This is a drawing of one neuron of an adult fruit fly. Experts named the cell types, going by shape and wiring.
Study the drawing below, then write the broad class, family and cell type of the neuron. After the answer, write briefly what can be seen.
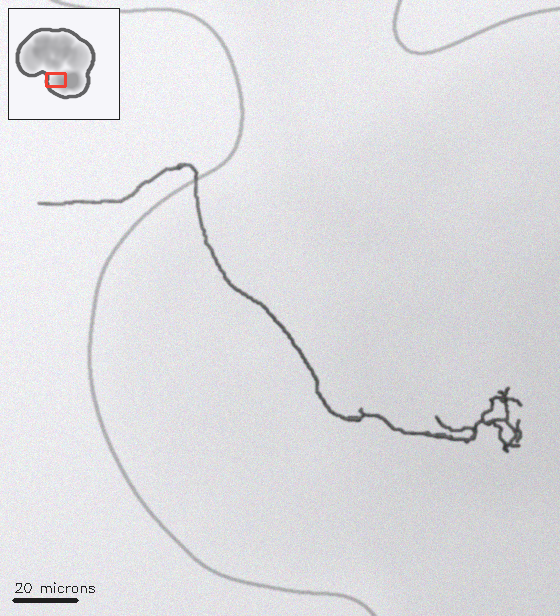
This is a sensory neuron entering the nerve cord. Its family is called class gustatory. It is of cell type WG1. No cell body is drawn. From left to right in the picture it spans about 150 microns. There are a dozen or fewer branch ends.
